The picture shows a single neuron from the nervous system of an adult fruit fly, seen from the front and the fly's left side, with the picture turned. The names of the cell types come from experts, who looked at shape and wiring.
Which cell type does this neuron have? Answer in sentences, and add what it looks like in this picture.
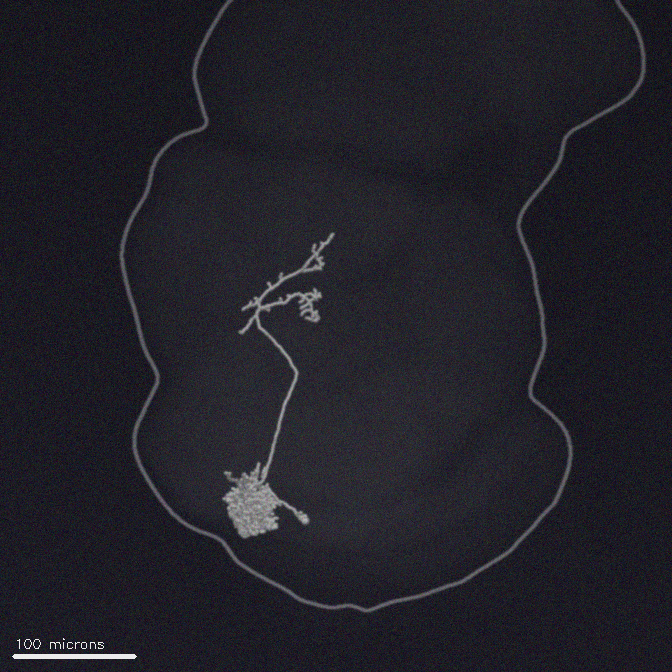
It is of cell type AOTU023. It is a central-brain intrinsic neuron. The cell body can be seen at the bottom of the picture. From top to bottom in the picture it spans about 250 microns.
